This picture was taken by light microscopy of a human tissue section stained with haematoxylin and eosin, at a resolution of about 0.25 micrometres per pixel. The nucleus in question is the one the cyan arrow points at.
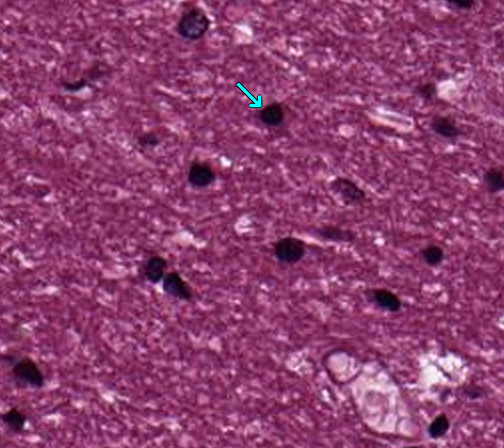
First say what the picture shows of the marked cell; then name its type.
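The nucleus is small, round and compact, no larger than the other dark nuclei scattered across the field. The nucleus is stained very dark, nearly black, and looks evenly dark throughout, with no inner detail visible. Almost no cytoplasm can be made out around the nucleus; it sits directly against the pink, finely fibrillar background. The cell lies alone in the fibrillar pink tissue, not touching any other nucleus or any vessel. Type of cell: oligodendrocyte.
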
